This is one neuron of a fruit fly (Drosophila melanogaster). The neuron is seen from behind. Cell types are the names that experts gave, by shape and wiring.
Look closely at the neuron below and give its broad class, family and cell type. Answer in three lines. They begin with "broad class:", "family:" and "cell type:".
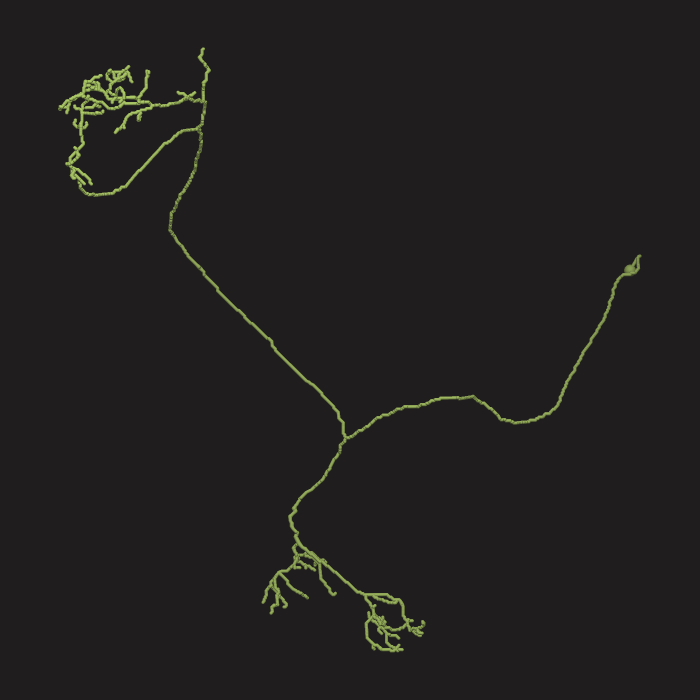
broad class: central-brain intrinsic neuron
family: hemilineage CREa1_ventral
cell type: mAL4I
